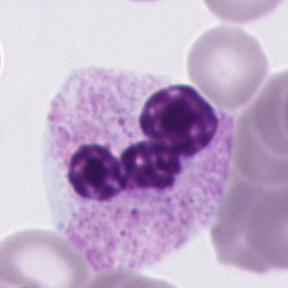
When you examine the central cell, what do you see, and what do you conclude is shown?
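Looking at the nucleus, I count three lobes joined in a chain, the largest lying at its upper right. The chromatin, I'd say, is dark purple and coarsely clumped. Fine pinkish-lilac granules fill the cytoplasm. This is a segmented neutrophil.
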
